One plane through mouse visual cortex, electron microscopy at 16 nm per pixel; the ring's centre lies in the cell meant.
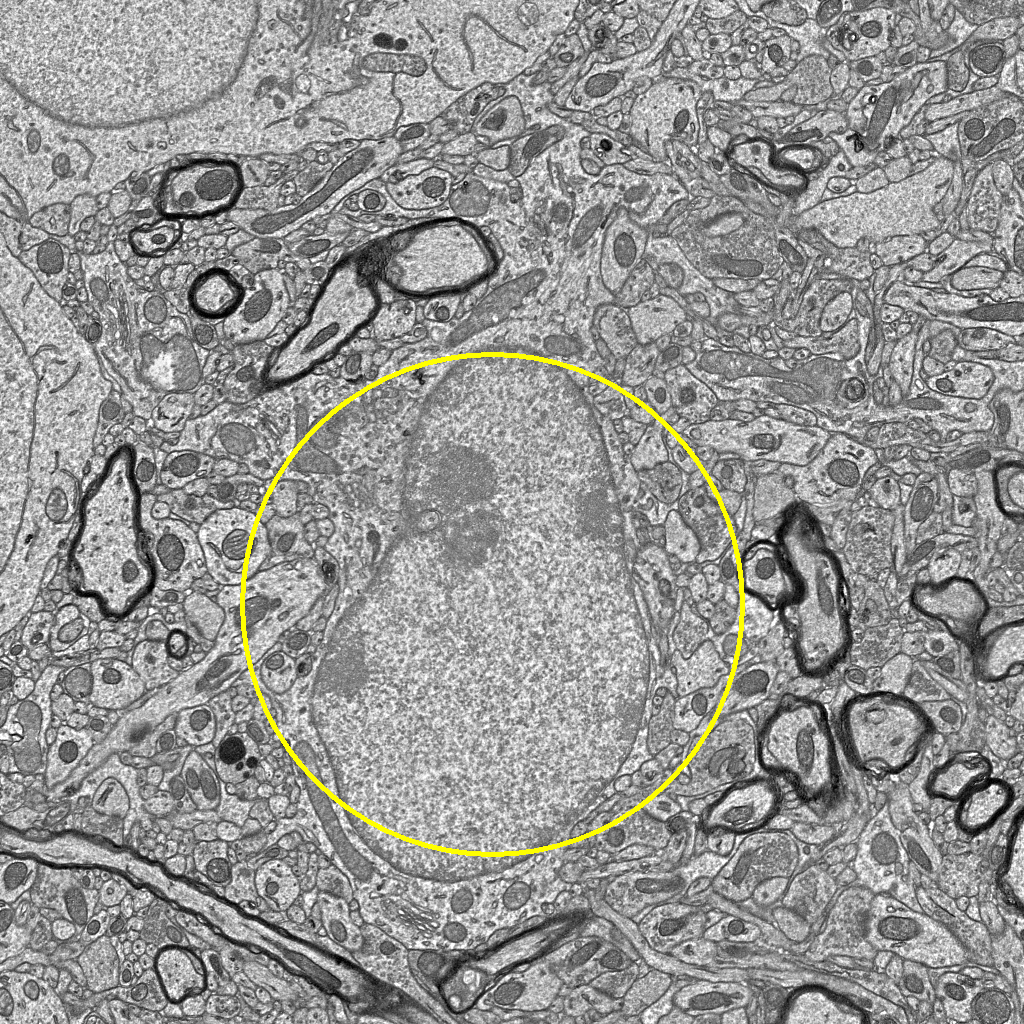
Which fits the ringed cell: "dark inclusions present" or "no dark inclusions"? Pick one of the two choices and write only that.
No dark inclusions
